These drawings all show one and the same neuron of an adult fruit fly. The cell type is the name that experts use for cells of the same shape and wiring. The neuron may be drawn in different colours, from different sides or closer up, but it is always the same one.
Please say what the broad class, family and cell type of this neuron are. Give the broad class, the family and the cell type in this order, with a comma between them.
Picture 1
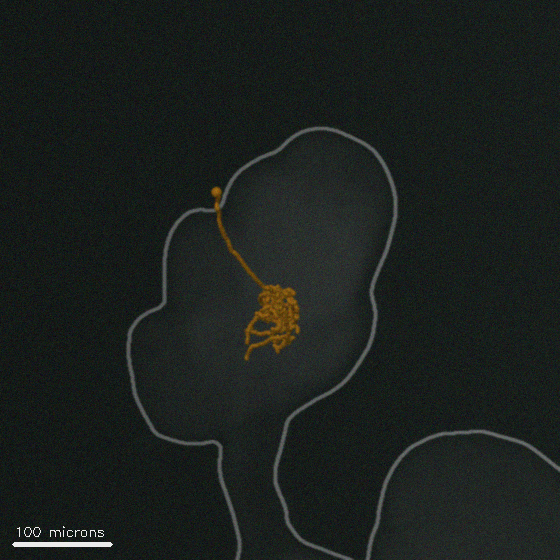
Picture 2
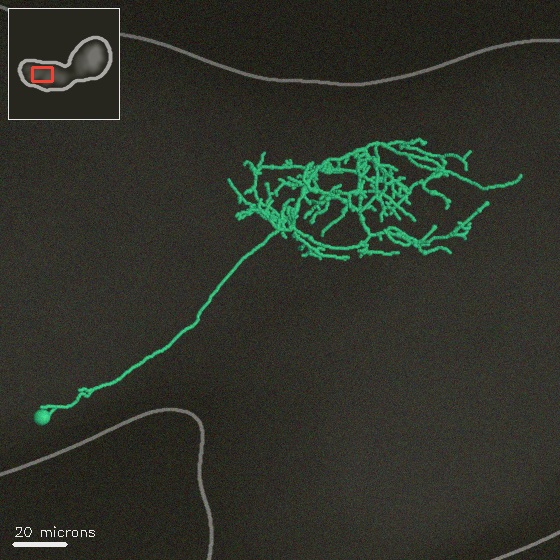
nerve-cord intrinsic neuron, hemilineage 16B, IN16B087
